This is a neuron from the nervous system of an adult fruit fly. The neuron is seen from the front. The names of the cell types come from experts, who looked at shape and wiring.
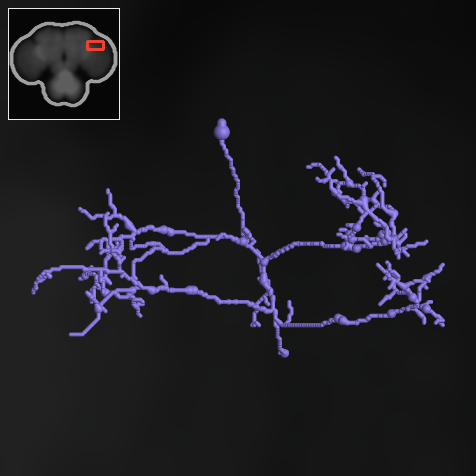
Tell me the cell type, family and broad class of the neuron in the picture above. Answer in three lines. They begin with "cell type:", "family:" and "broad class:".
cell type: Y14
family: Y
broad class: optic-lobe intrinsic neuron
